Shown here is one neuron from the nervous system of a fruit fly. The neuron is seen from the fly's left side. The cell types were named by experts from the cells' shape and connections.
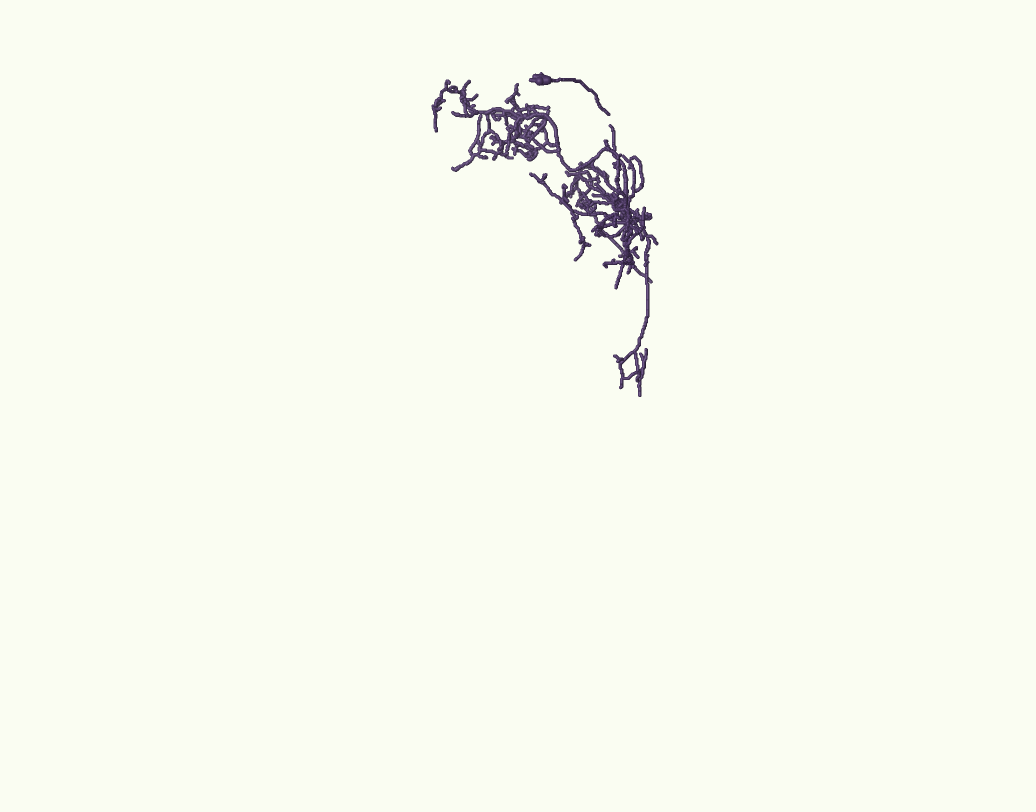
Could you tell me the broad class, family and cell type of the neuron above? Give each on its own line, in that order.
central-brain intrinsic neuron
LHPD
LHPD2d2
